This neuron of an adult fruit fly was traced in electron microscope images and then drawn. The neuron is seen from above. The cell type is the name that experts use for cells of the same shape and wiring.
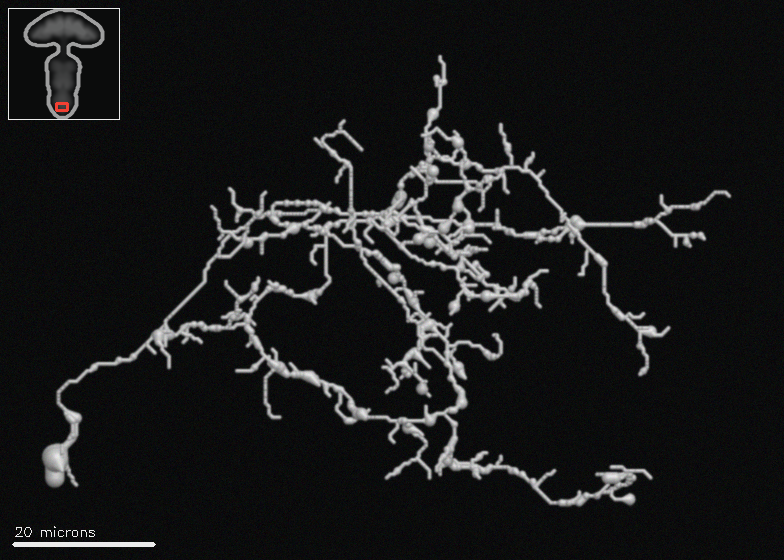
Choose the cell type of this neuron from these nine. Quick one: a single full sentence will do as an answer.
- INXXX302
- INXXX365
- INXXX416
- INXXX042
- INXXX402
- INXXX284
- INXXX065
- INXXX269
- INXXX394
It is INXXX394 that is the cell type of the neuron.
